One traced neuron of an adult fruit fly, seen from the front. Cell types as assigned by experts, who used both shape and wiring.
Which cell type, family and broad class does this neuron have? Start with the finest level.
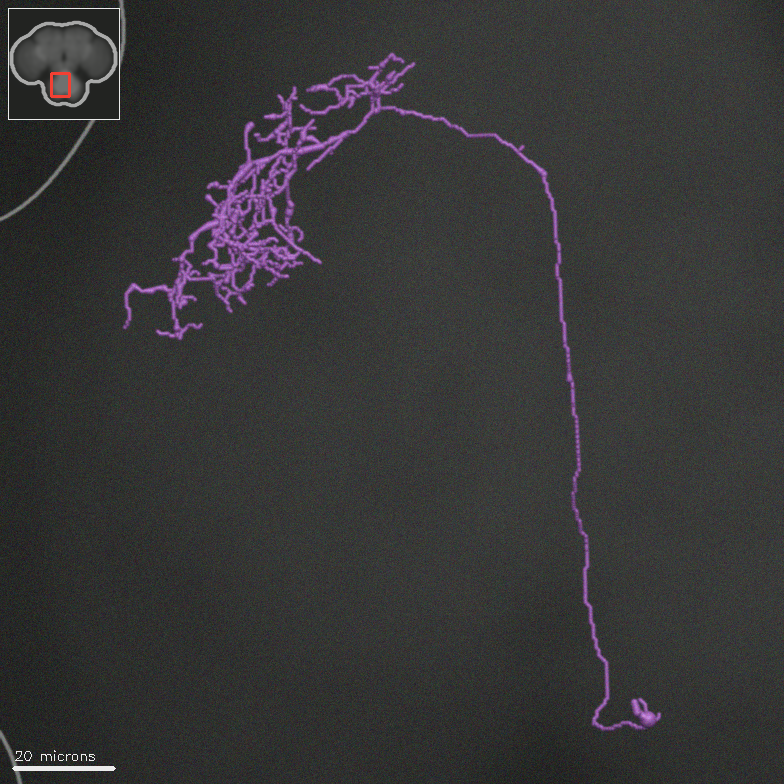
IN02A042; hemilineage 02A; nerve-cord intrinsic neuron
